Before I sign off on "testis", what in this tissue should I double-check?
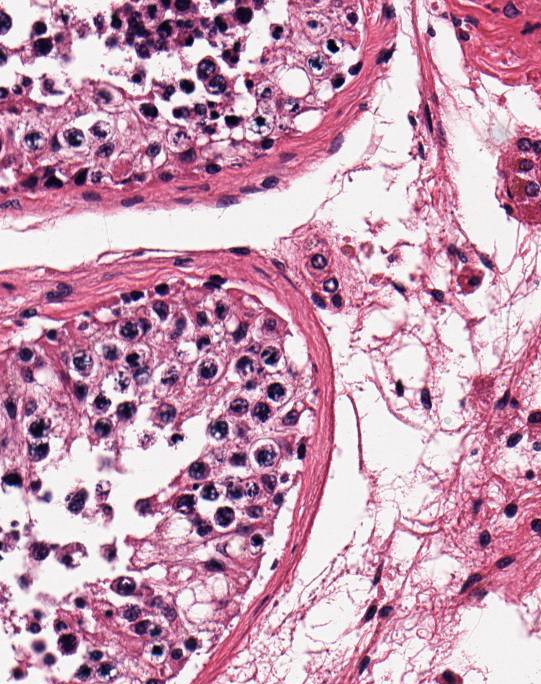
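This tissue is testis. Fitting this, the left half holds parts of two large rounded tubules lined by a stratified epithelium of many layers of rounded cells.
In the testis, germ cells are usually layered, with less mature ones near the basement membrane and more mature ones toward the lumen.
Within the tubules, many cells have large round nuclei with coarse, clumped dark chromatin and a rim of pale cytoplasm. Less in keeping, the right half is loose, pale, wispy connective tissue with scattered small spindle-shaped nuclei.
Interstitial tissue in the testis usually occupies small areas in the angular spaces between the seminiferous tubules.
Here, loose tissue fills half the field instead.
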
